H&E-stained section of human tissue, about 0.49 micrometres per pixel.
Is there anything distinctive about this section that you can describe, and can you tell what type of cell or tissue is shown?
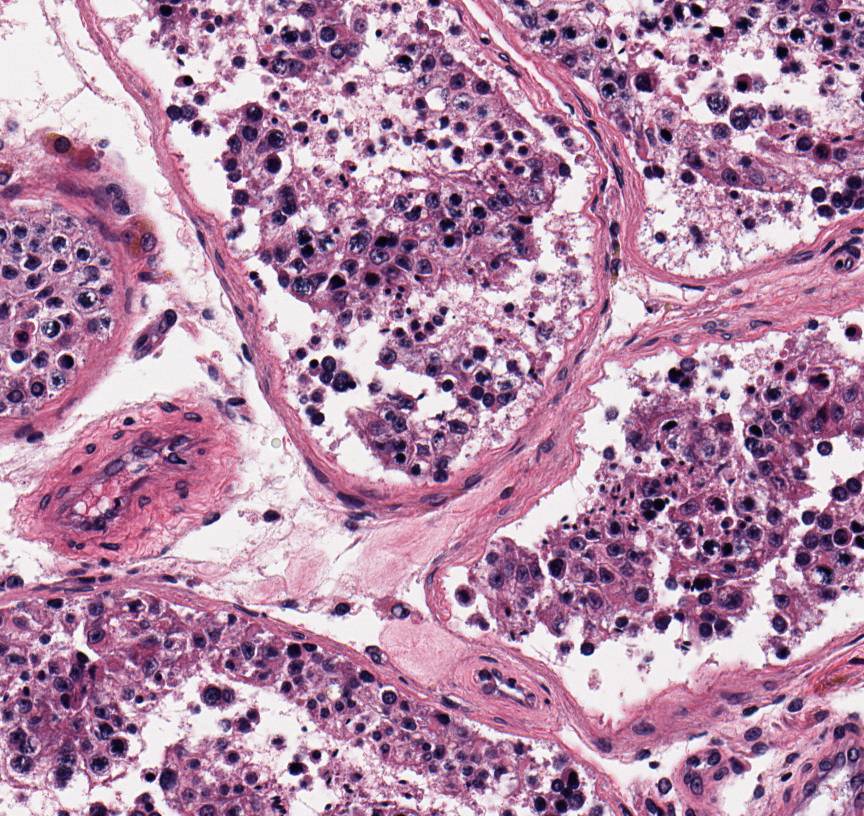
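Several large rounded and elongated tubular units, separated by narrow bands of pink connective tissue. Each unit bounded by a thin pink fibrous wall; flattened, elongated nuclei in the wall lie parallel to its outline. Inside the units: many small, dense, dark round nuclei scattered among larger cells. Upper left: small golden-brown deposits beside the wall of the tubular unit there. Tissue: testis.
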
